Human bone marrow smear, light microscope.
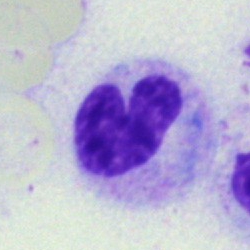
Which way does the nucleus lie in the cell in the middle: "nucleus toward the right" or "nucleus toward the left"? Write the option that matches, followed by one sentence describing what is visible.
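Nucleus toward the left. The nucleus sits toward the left side of the cell.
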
